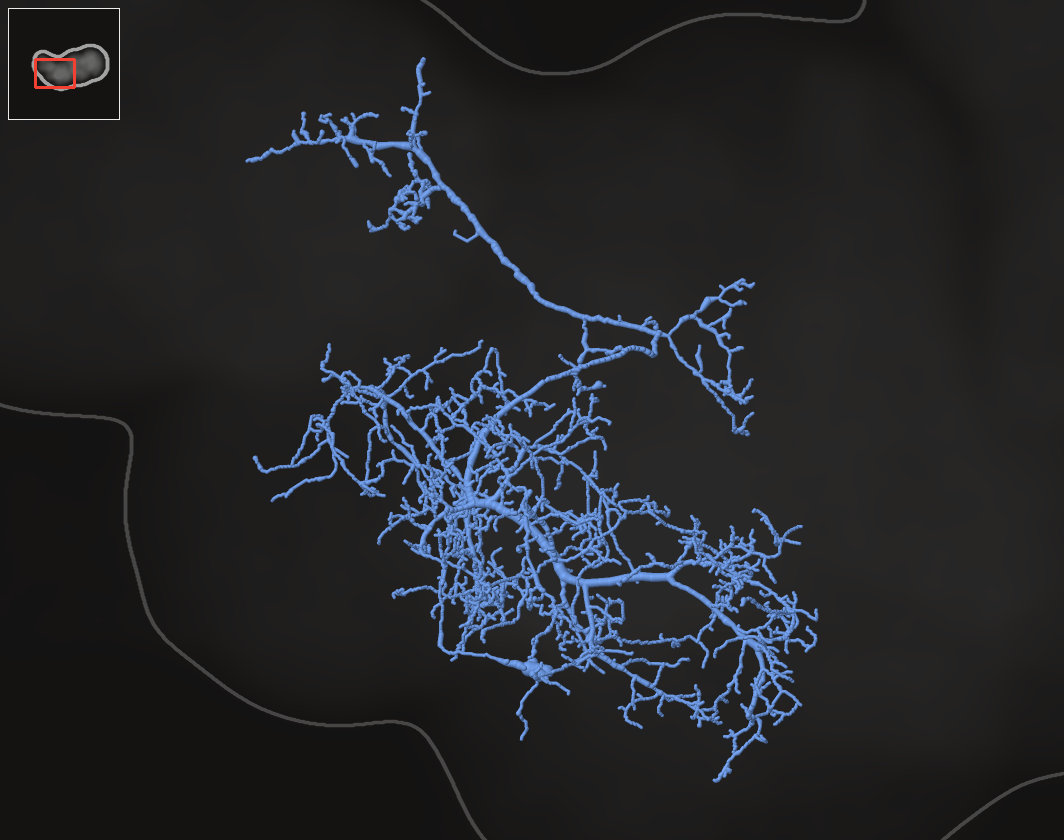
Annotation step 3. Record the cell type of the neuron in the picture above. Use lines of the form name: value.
cell type: IN07B010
